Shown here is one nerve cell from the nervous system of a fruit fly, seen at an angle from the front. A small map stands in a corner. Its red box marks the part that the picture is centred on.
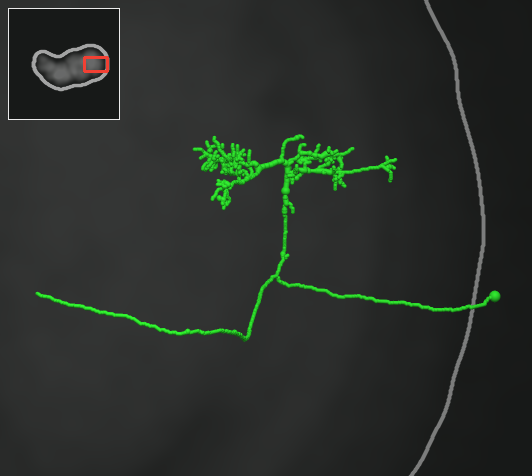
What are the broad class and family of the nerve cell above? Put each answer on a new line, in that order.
visual projection neuron
TmY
